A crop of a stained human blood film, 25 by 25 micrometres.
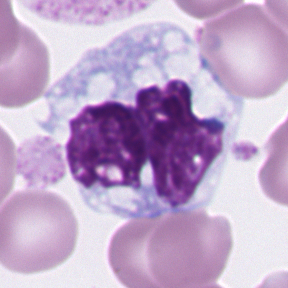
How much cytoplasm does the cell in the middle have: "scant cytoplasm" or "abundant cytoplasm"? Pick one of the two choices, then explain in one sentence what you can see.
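Abundant cytoplasm. The cytoplasm is abundant and pale blue-grey.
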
